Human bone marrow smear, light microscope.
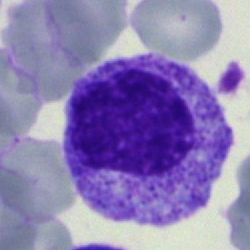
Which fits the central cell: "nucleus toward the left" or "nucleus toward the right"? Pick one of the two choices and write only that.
Nucleus toward the left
